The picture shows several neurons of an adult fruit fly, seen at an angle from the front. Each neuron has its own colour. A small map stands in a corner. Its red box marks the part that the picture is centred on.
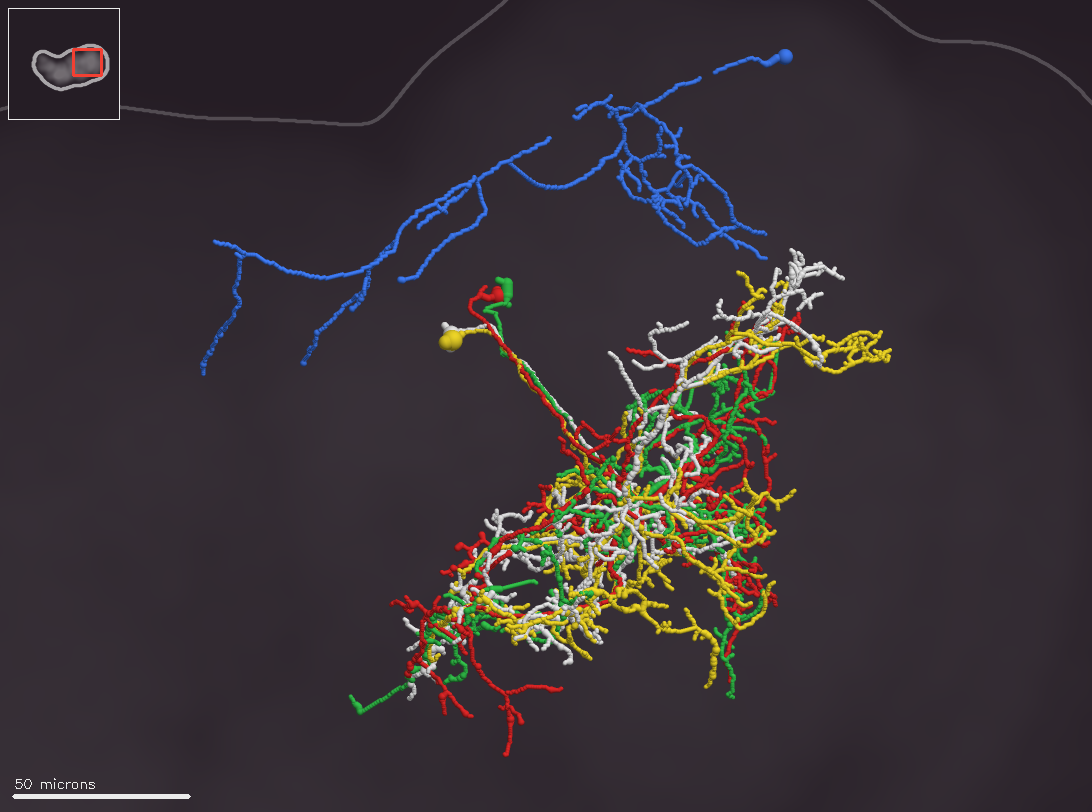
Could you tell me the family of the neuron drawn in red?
hemilineage SMPpv2_ventral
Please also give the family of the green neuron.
hemilineage SMPpv2_ventral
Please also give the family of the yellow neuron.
hemilineage SMPpv2_ventral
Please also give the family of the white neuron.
hemilineage SMPpv2_ventral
